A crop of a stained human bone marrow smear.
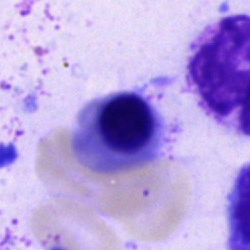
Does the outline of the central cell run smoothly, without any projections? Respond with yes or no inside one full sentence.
Yes, there is a smooth outline around the cell, free of projections.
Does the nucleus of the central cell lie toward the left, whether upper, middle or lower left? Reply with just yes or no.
No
